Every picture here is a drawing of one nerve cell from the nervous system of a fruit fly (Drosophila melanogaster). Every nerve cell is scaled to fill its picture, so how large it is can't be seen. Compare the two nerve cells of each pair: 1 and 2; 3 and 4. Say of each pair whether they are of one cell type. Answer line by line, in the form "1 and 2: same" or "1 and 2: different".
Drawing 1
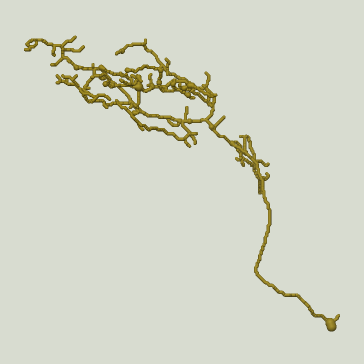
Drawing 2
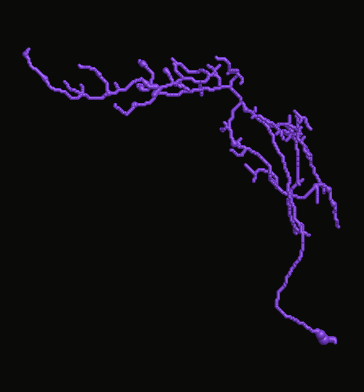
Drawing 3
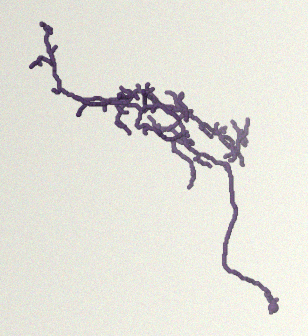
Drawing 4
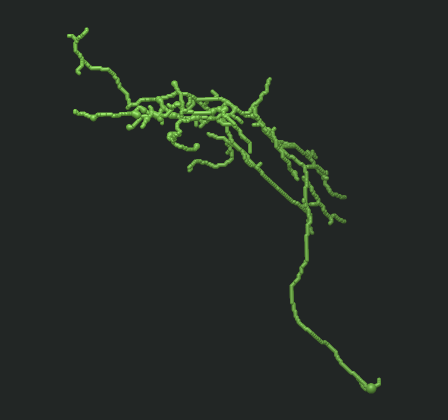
1 and 2: different
3 and 4: same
